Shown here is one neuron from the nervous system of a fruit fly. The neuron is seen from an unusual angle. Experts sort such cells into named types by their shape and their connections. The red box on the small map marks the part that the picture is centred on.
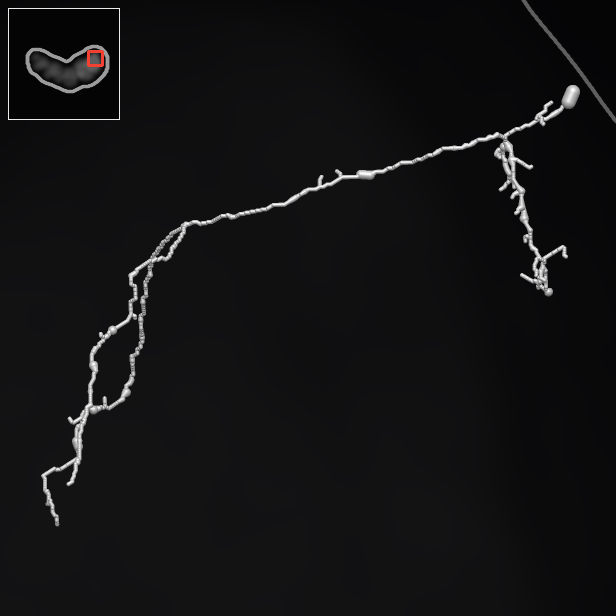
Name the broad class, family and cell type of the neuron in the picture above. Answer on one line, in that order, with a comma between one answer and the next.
optic-lobe intrinsic neuron, TmY, TmY9b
